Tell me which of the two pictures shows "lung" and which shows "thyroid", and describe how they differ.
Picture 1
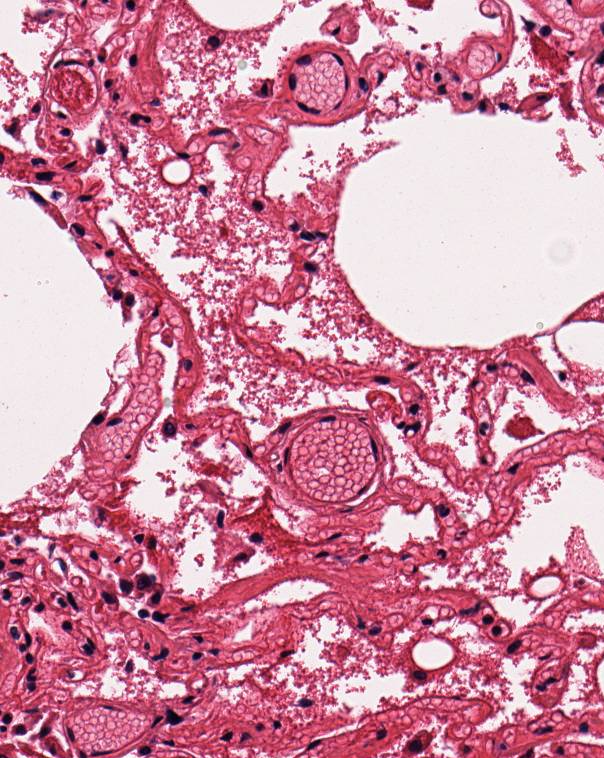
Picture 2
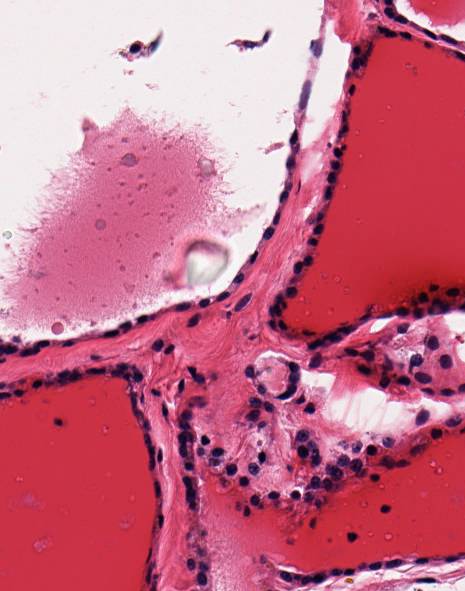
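Two tissues are shown: lung in picture 1, thyroid in picture 2. The lung field is a meshwork of thin, branching walls around open spaces, more crowded toward the bottom edge, and the lining cells have dark, flattened, elongated nuclei. Several small, sharply round clear holes with a thin pink rim are scattered through it, for example at the upper centre and lower right.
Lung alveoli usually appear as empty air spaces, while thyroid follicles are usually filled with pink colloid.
In the thyroid, the follicles at lower left, upper right and lower right contain homogeneous deep red colloid. Its follicles are lined by a single layer of flattened cells with dark, elongated nuclei. A band of pink fibrous connective tissue runs through the centre, and below and right of centre a cluster of cells with round dark nuclei lies between the large follicles.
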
